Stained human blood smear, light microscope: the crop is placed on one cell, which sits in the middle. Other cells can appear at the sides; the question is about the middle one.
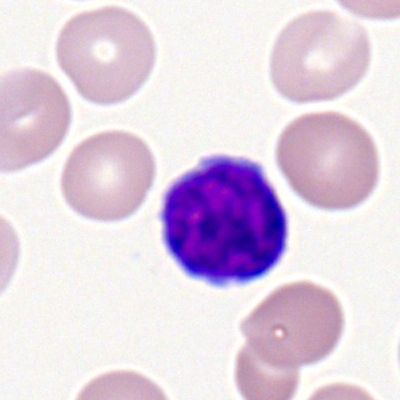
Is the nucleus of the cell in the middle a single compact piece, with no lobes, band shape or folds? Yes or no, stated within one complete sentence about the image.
Yes, in this cell the nucleus forms one compact round, oval or kidney-shaped piece.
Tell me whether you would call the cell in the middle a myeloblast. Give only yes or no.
no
